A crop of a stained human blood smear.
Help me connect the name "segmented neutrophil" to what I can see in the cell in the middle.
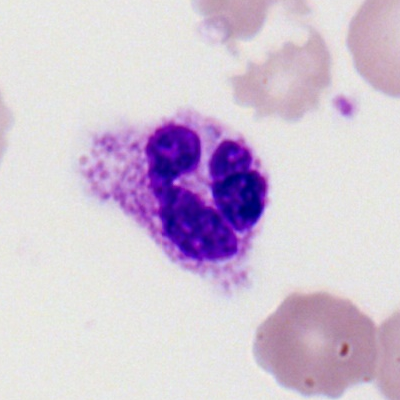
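Point one is the chromatin, and it goes with a segmented neutrophil: it is dense and stains a dark purple.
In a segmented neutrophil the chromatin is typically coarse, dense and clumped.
Point two is the nucleus, whose lobes lie in the right part of the cell. Point three is the cytoplasm, which holds many small pink-purple granules scattered through it. Point four is the outline, which is irregular, with a broad cytoplasmic extension reaching out to the left.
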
